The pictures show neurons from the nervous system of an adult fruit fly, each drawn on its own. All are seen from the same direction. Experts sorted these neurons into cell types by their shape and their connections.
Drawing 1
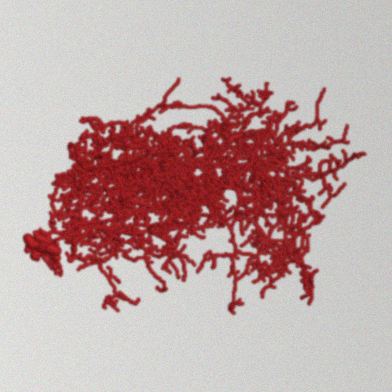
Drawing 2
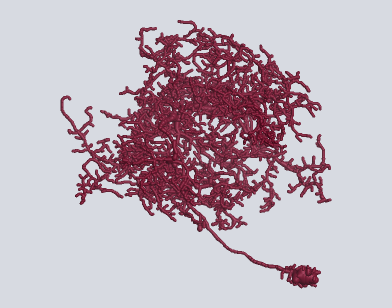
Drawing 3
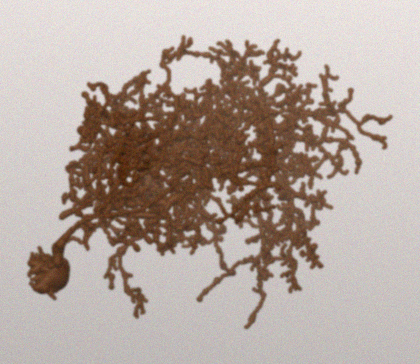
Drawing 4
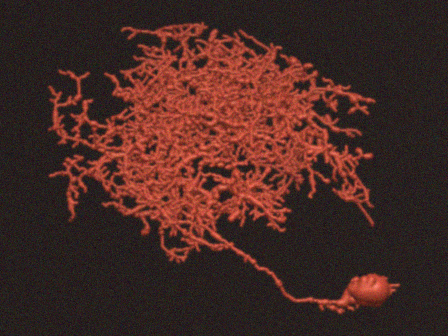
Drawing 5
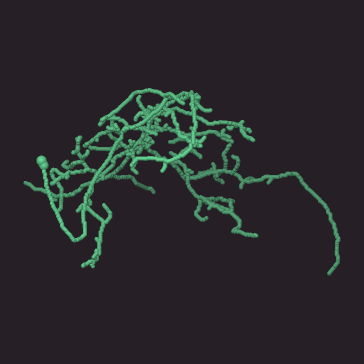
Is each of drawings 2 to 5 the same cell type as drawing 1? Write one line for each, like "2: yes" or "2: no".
2: yes
3: yes
4: yes
5: no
